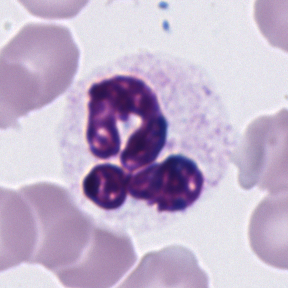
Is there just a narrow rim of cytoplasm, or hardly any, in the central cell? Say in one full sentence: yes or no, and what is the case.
No, this cell has broad cytoplasm around its nucleus.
